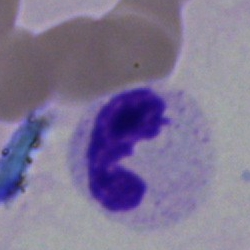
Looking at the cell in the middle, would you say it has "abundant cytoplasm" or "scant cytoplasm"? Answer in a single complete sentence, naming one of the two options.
This cell has a broad area of cytoplasm.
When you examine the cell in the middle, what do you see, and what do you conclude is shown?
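Round in outline, this cell holds a nucleus curved into a C shape, its open side facing right. The nucleus lies toward the left side of the cell. Its chromatin is dense, dark purple and coarsely clumped. This is a band neutrophil.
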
